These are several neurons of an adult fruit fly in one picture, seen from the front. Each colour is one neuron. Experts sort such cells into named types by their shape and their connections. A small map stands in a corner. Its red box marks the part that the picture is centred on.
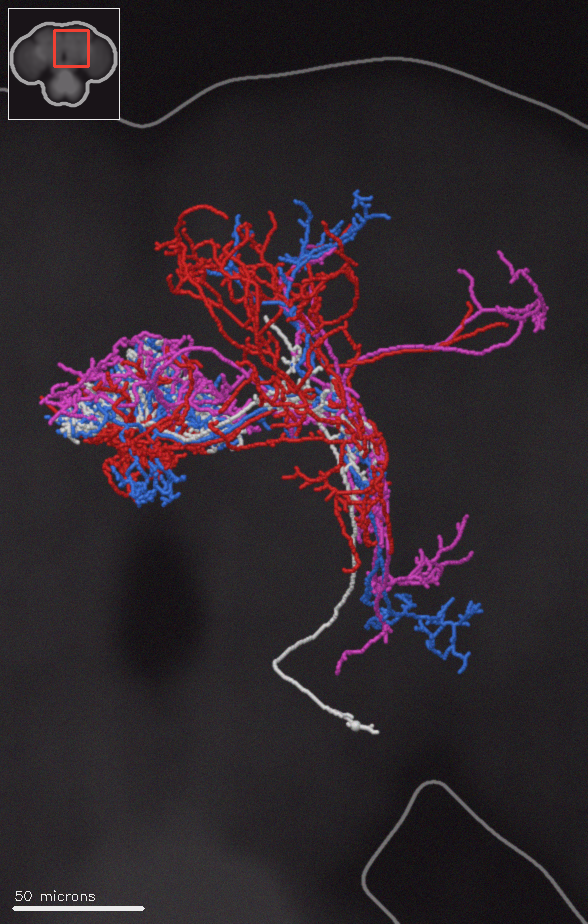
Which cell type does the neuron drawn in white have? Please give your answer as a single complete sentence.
This neuron belongs to the cell type FB2D.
